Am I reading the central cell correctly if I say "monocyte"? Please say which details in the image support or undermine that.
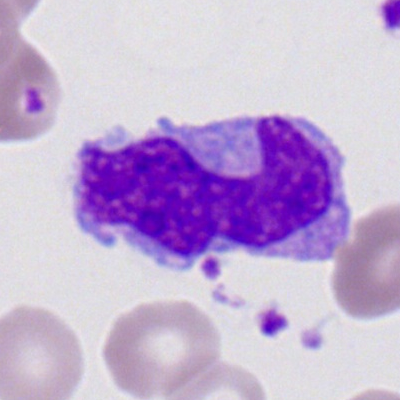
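Monocyte is the right call. Outline irregular, with small bumps and frayed bits along the edge; the cell runs longer left to right than top to bottom. Chromatin mottled, with small paler spots scattered through the dark purple. Cytoplasm pale greyish blue, with no coarse coloured granules.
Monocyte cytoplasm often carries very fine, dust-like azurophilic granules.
No distinct nucleoli in the nucleus, which fits either monocyte or lymphocyte.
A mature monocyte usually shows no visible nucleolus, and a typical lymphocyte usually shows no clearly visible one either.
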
